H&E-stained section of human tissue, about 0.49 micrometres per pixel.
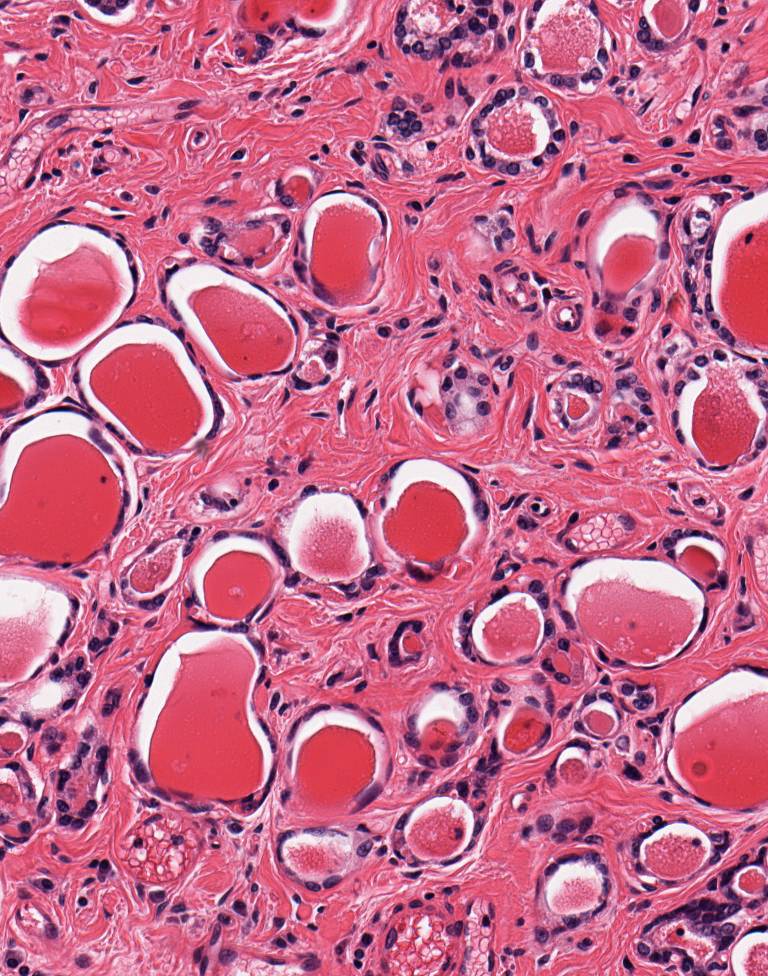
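Thyroid: round to oval follicles of varying size, most filled with homogeneous deep pink colloid, lined by one layer of flattened to low cuboidal cells with small dark nuclei, and separated by broad bands of dense pink collagen holding slender spindle-shaped nuclei in wavy, irregular directions.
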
